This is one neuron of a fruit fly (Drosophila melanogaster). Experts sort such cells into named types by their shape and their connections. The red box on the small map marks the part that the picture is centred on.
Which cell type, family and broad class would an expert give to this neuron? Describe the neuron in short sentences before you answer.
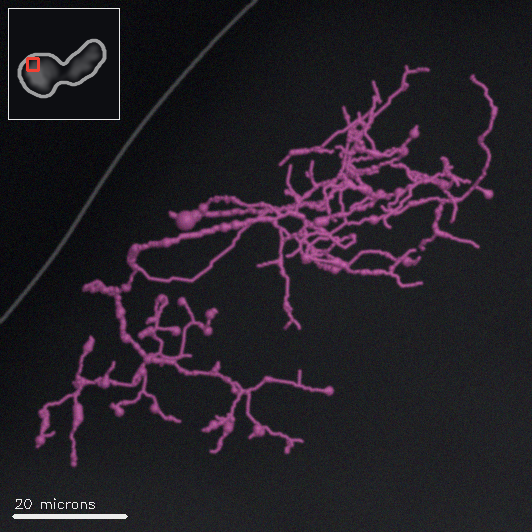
By the scale bar it is about 80 microns wide in this view. Dozens of branch ends can be seen. It is of cell type CB3121. Its family is hemilineage SLPpm3. It is a central-brain intrinsic neuron.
